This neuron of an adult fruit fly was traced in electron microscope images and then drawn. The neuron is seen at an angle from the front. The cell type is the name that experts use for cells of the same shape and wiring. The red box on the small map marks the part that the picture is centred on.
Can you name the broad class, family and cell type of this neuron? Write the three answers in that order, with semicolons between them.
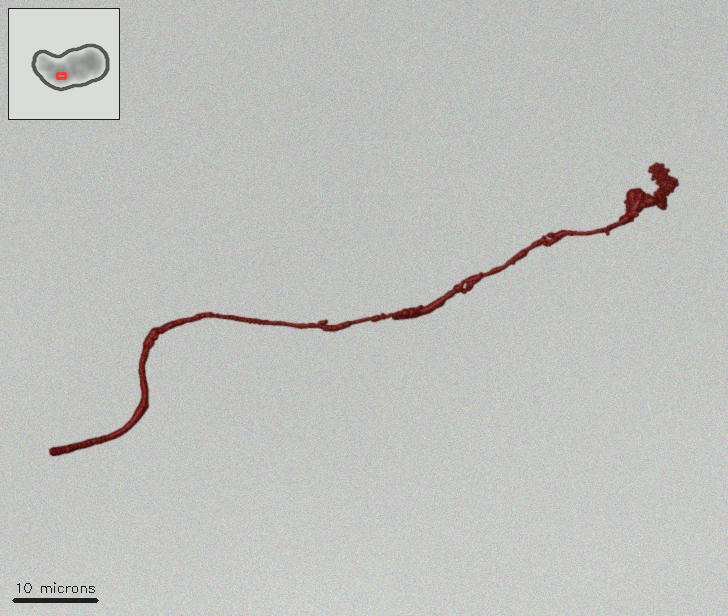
photoreceptor or other optic-lobe sensory neuron; class visual; R8y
